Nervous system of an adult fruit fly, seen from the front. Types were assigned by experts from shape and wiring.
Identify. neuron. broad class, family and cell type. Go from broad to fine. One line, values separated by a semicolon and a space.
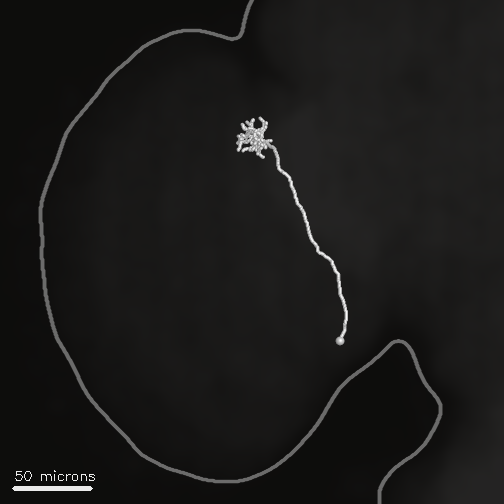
optic-lobe intrinsic neuron; Li; Li22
